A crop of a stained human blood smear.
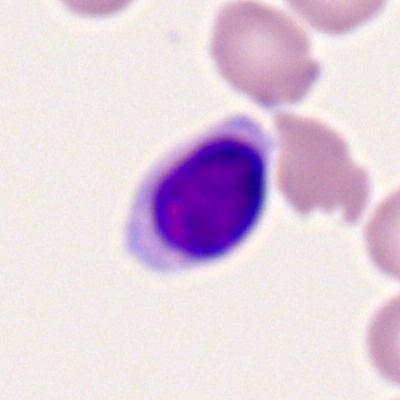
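Lymphocyte. The cell outline is oval, its long axis running from lower left to upper right, and the surface is smooth, without projections. The chromatin stains dark purple and appears dense. No granules are visible in the cytoplasm.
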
